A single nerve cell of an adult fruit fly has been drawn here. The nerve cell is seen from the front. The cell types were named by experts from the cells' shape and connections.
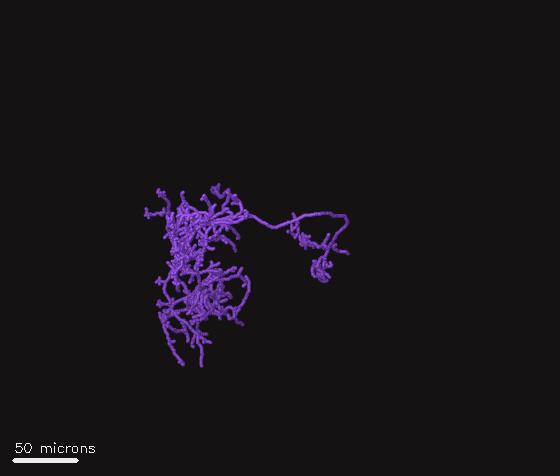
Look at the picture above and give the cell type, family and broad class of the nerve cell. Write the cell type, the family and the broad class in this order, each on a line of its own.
PS233
hemilineage DM5_central
central-brain intrinsic neuron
